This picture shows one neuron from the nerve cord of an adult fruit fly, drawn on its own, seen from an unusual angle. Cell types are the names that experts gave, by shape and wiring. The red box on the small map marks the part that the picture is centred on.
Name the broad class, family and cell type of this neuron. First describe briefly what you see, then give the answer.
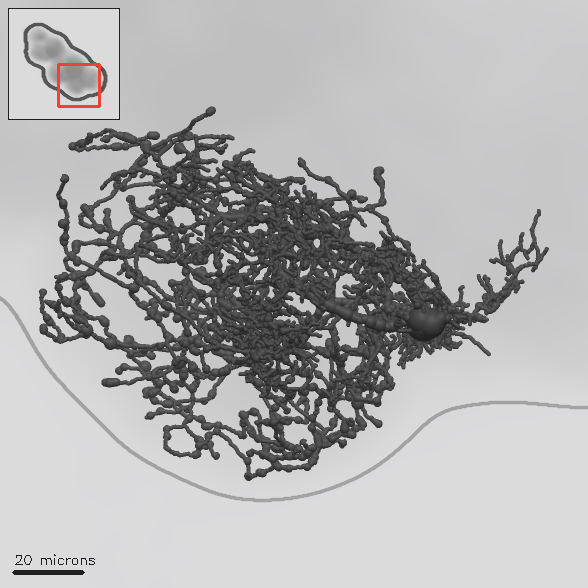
By the scale bar it is about 150 microns wide in this view. The picture shows more than a hundred branch ends. This is a nerve-cord intrinsic neuron. The family is hemilineage 09A. Its cell type is IN09A001.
